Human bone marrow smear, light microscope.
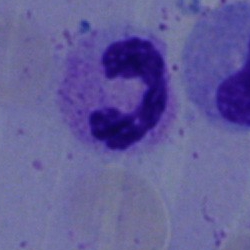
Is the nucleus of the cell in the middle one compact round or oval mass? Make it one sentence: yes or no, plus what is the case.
No, the nucleus takes the form of a curved band with no separate lobes.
